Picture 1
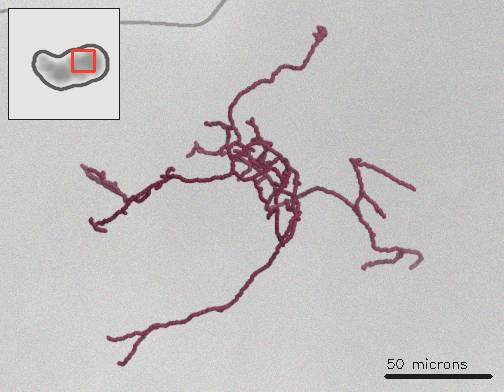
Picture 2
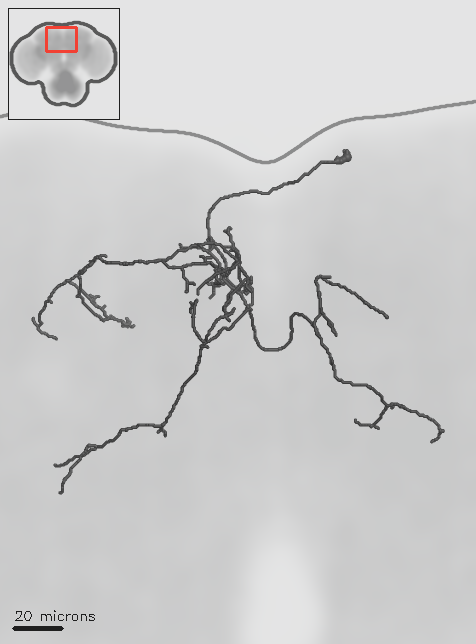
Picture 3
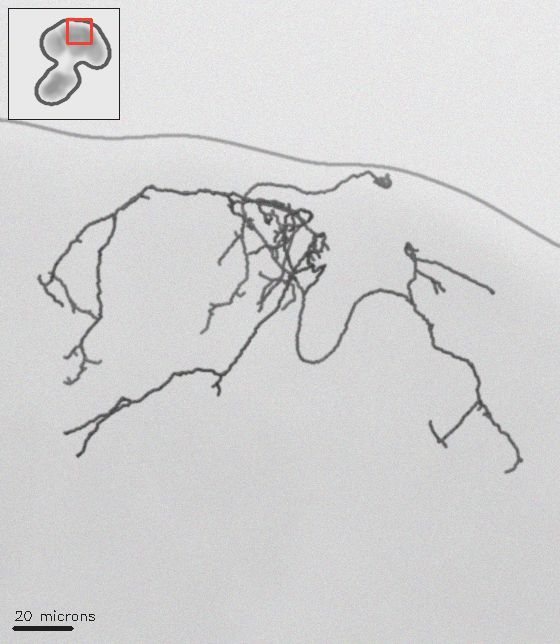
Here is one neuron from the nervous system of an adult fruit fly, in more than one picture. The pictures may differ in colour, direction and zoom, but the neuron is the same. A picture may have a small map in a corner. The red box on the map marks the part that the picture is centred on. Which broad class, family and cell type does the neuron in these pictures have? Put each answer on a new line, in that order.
central-brain intrinsic neuron
hemilineage SMPad3
CB3135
